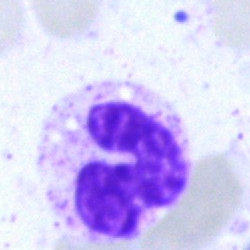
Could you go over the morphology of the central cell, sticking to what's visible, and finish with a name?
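Outline roughly round. Chromatin dark purple, coarsely clumped. No nucleoli visible in the nucleus. A few small clear vacuoles in the cytoplasm, upper left side. Band neutrophil.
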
